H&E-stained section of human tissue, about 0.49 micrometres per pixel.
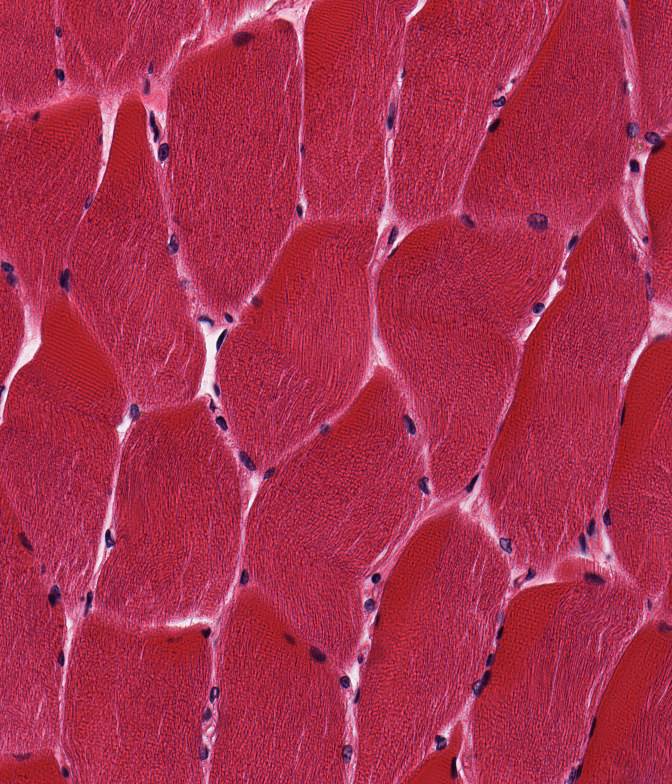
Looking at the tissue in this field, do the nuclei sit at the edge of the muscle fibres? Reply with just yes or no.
Yes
